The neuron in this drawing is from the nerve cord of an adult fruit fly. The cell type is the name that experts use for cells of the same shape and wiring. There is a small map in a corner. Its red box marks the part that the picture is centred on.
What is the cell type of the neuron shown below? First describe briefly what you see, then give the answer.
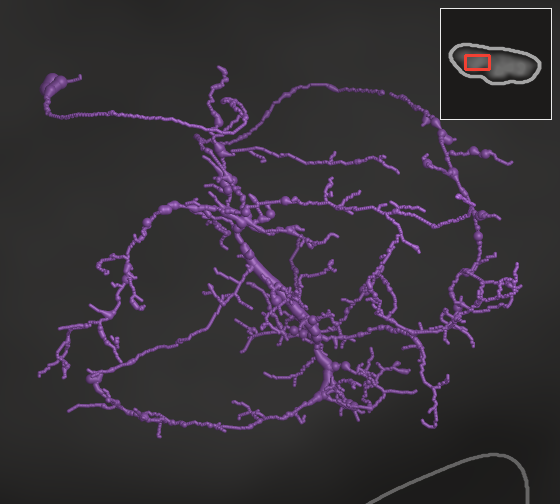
As drawn here it is wider than it is tall. It is a nerve-cord intrinsic neuron. It is of cell type IN03A075.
